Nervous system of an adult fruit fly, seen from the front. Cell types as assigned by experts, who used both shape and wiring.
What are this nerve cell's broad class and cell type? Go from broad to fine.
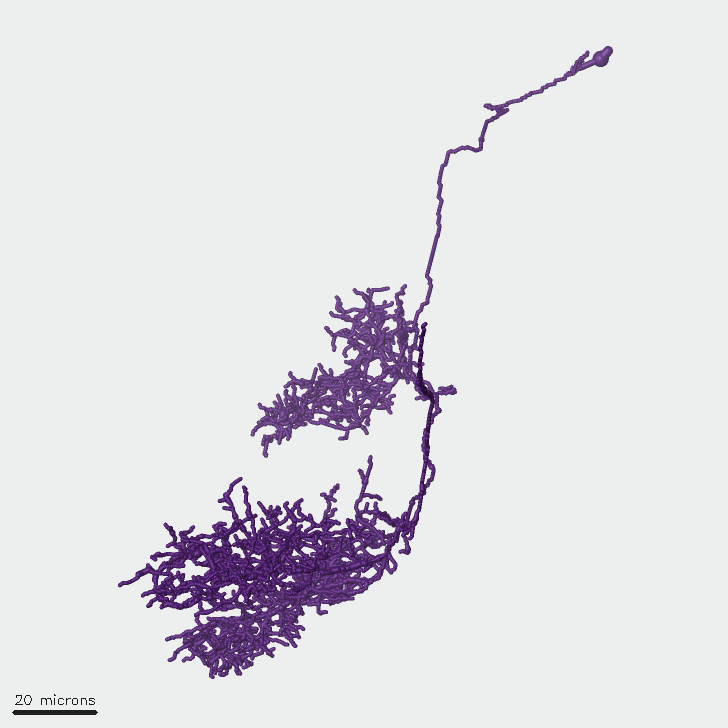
ascending neuron; ANXXX075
